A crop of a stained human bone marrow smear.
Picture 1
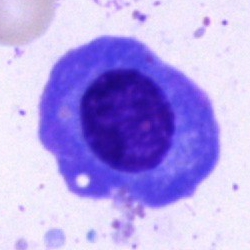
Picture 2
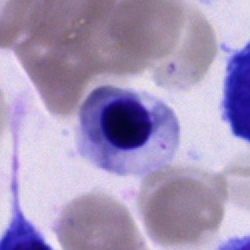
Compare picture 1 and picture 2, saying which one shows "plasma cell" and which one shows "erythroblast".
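Quick one: the plasma cell's in picture 1, the erythroblast in picture 2. Look at the cytoplasm first, since the plasma cell has plenty of it, deep blue, while the erythroblast's forms a wide rim of pale lilac-blue around the nucleus.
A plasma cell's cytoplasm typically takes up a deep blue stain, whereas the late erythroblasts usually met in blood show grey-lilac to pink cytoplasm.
The outline's different as well: irregular, with a wavy, scalloped edge on the plasma cell, but roughly round and smooth, with no surface projections, on the erythroblast. In the erythroblast the chromatin is very dense and almost uniformly dark purple, and no nucleoli can be seen. The plasma cell shows no granules, just a single small, clear, round vacuole near the lower left edge of its cytoplasm, and a small cluster of purple fragments lies against its lower edge.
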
